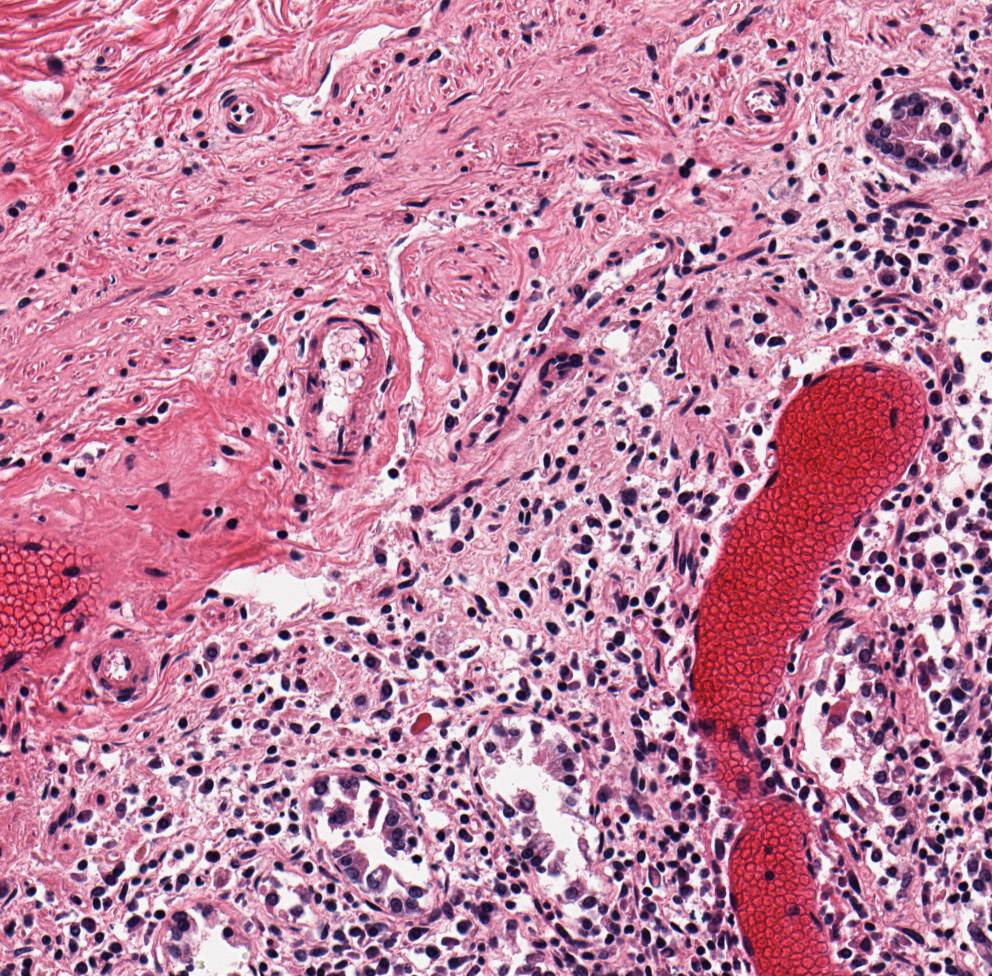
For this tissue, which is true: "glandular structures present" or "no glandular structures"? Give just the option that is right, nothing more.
Glandular structures present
